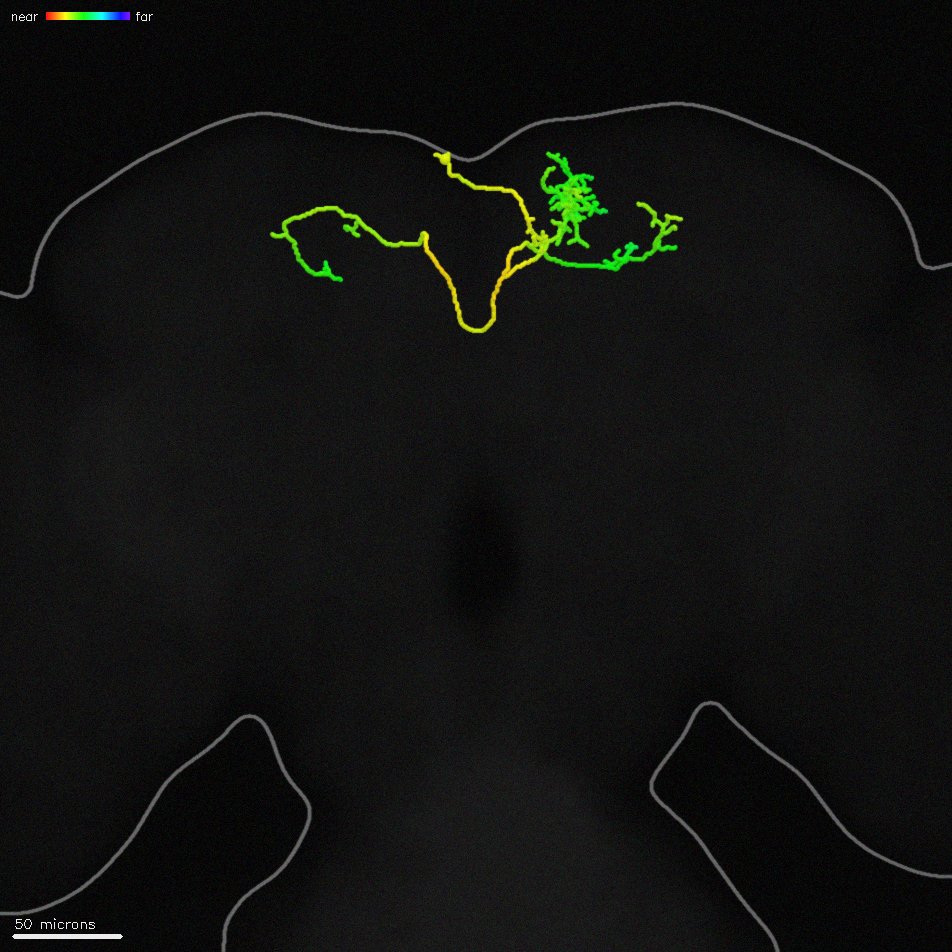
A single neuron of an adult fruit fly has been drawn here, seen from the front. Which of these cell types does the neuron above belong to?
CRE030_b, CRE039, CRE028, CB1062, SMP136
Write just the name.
SMP136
